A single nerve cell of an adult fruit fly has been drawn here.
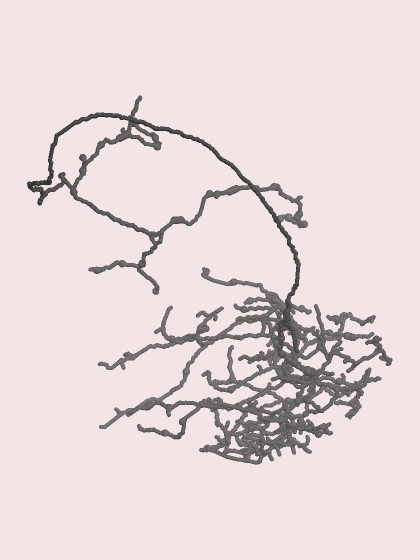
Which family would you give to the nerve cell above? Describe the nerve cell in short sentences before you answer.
Dozens of branch ends can be seen. In this view it is about as wide as it is tall. Its broad class is central-brain intrinsic neuron. The family is hemilineage LALv1_ventral.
